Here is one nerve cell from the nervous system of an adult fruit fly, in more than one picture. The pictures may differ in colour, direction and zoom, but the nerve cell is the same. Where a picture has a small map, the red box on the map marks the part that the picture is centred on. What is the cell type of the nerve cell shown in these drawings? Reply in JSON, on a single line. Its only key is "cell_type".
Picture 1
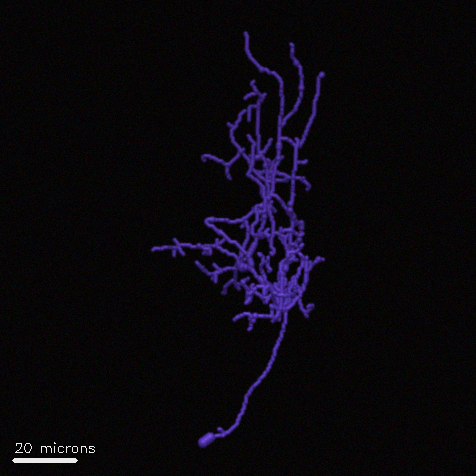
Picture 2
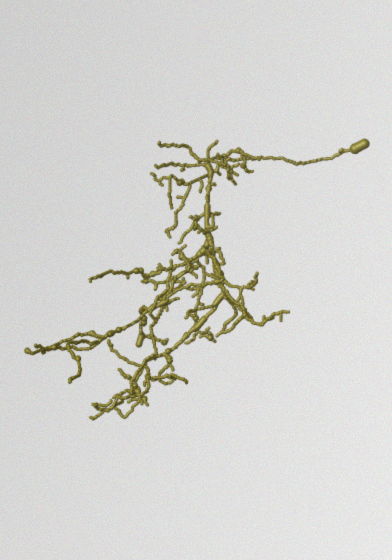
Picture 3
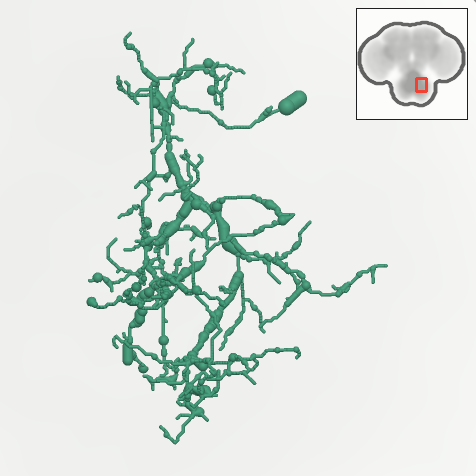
{"cell_type": "IN20A.22A059"}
